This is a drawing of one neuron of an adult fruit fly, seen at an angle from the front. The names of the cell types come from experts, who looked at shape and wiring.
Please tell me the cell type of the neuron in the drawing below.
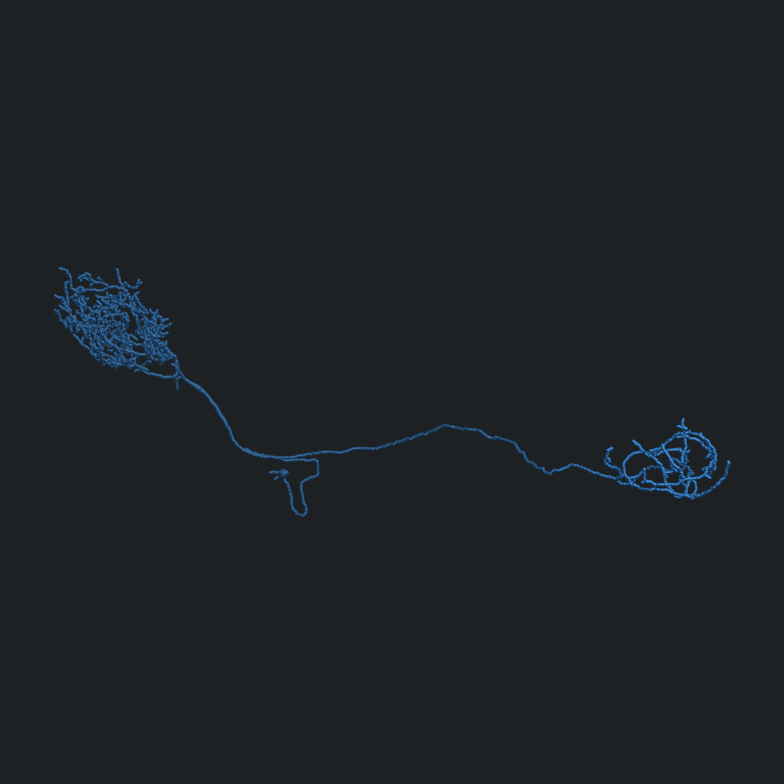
AVLP612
